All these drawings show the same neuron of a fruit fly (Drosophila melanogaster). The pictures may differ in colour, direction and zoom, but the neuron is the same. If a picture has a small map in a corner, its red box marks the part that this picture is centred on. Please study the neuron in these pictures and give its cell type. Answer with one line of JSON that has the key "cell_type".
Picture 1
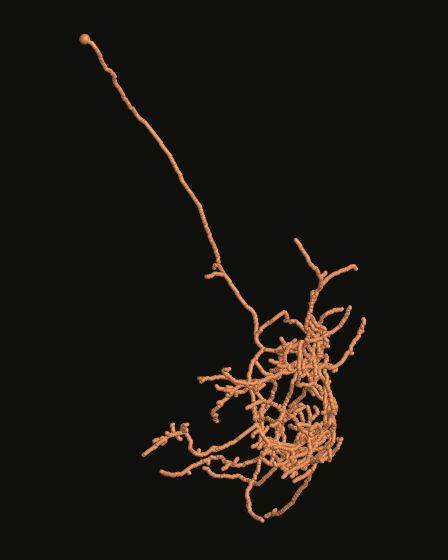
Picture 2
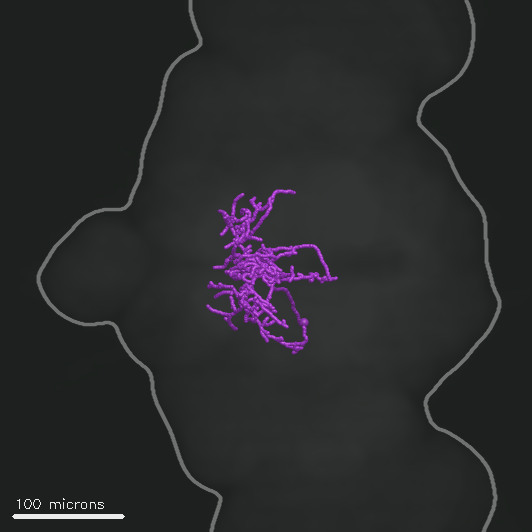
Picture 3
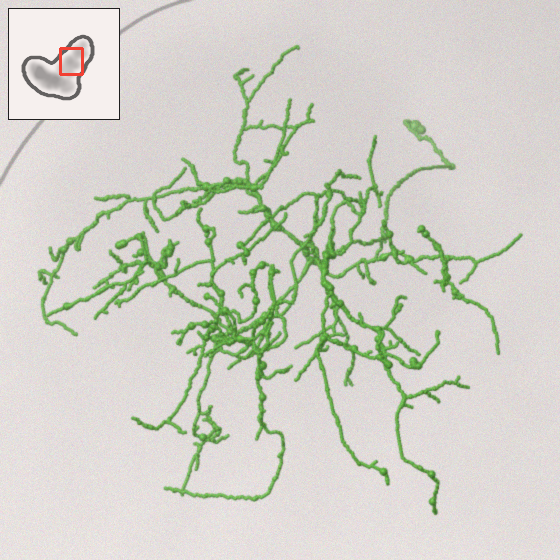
{"cell_type": "IN12A052_b"}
